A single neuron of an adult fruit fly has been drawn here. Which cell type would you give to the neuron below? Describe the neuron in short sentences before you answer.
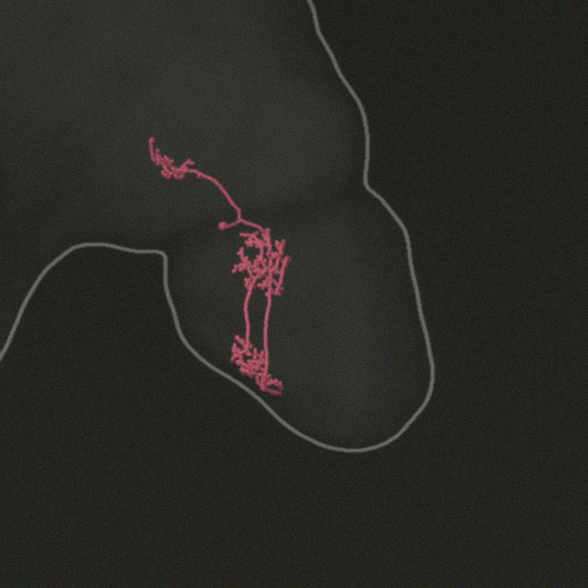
It lies in the brain. The cell body can be seen in the middle of the picture. This is a visual projection neuron. The cell type is LPLC4.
